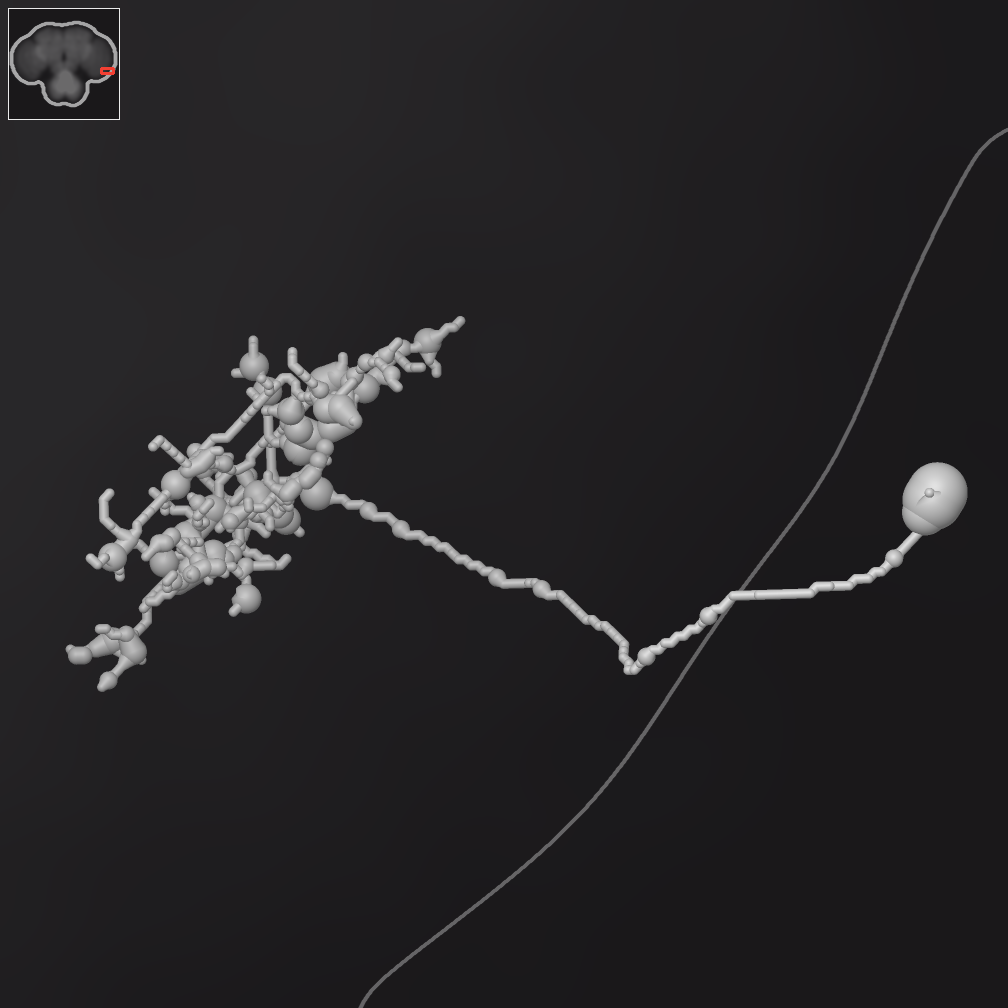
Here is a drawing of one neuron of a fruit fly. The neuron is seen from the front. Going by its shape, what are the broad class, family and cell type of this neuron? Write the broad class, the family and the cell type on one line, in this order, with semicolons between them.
optic-lobe intrinsic neuron; Cm; Cm3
